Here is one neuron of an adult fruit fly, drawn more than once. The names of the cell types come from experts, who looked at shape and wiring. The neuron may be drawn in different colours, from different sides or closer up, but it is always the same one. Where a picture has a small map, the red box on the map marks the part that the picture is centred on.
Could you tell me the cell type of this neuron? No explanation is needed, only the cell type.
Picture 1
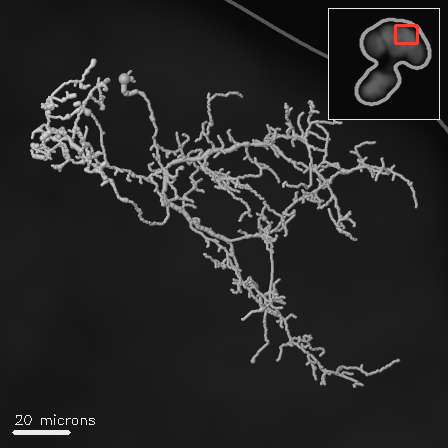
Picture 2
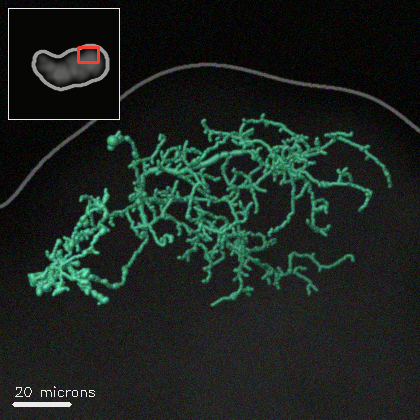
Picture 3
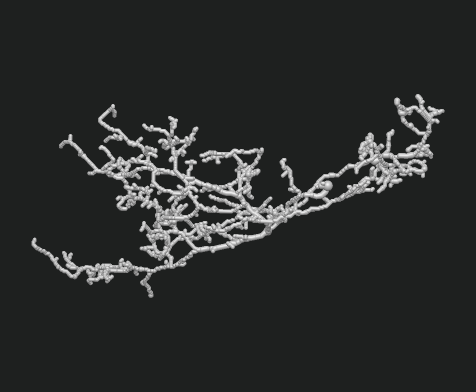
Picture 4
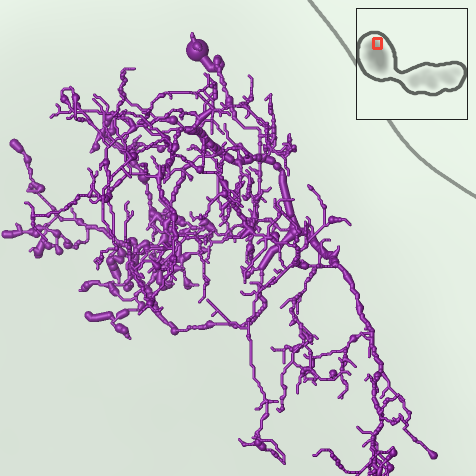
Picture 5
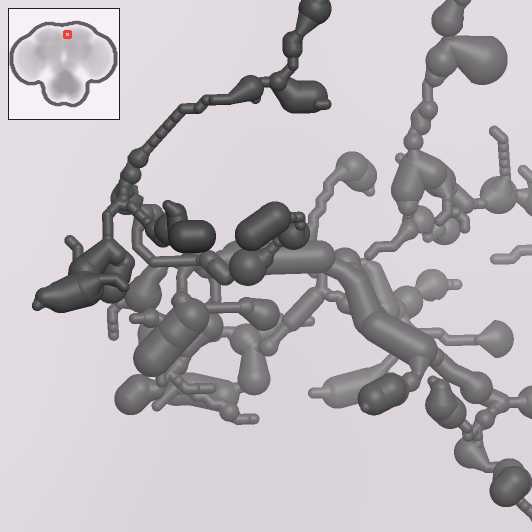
SMP531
